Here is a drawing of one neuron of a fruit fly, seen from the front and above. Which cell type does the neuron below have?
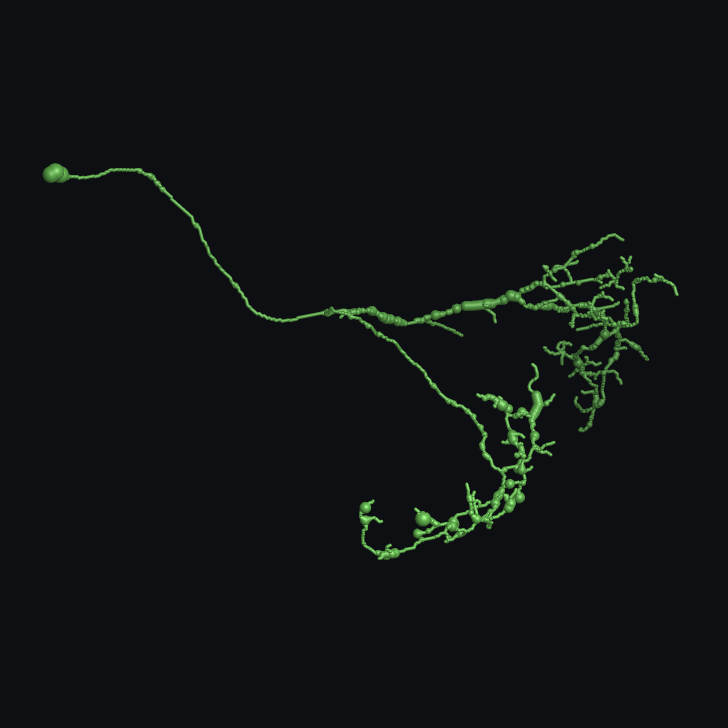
SIP034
